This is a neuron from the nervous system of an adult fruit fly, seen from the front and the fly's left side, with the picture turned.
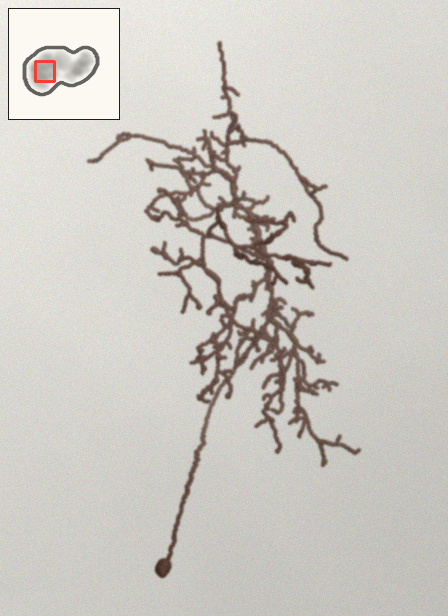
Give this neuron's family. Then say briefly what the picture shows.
Its family is hemilineage PSa1. Its broad class is central-brain intrinsic neuron. The picture shows dozens of branch ends. In this view it is taller than it is wide.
